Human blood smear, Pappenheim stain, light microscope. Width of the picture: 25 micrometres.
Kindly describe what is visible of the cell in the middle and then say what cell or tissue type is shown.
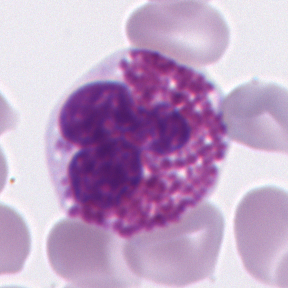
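You'll notice the outline is roughly round. The cytoplasm is packed with coarse, round granules, and they're reddish-purple. No nucleoli show up in the nucleus. So that one's an eosinophil.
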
